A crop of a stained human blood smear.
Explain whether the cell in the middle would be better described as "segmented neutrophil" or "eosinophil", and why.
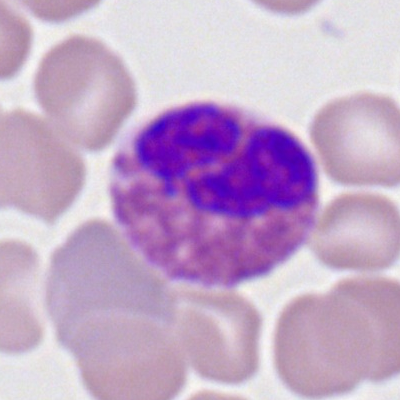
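This is an eosinophil. Nuclear lobes checked: two, with the nucleus lying in the upper half of the cell.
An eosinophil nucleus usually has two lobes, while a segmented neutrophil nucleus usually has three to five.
Granules checked: coarse, packed through the cytoplasm, pinkish-purple in colour.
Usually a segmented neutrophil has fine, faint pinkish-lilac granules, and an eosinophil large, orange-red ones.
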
